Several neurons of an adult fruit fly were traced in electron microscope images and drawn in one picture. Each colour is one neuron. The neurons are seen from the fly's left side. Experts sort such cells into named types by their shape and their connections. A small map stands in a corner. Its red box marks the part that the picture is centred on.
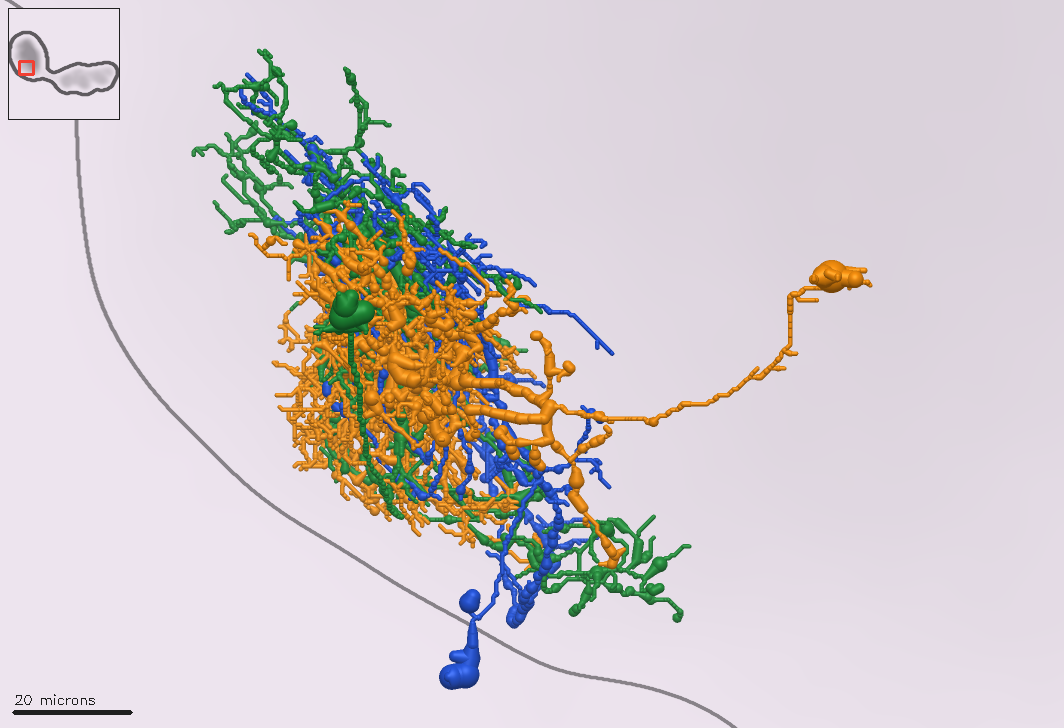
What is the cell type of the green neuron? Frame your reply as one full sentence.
This neuron is included in the cell type GNG026.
